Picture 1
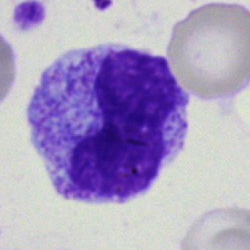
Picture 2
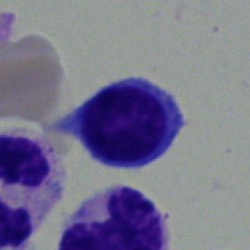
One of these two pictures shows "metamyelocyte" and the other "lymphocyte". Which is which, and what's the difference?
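The first picture is the metamyelocyte, and the second is the lymphocyte. In the metamyelocyte the nucleus sits off-centre toward the right, with a notch on its left side that gives it an indented, waisted shape. Its chromatin is dark purple and fairly dense, and no distinct nucleolus shows.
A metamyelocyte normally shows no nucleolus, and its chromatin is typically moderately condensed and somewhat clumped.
Around that nucleus there is a moderate amount of pale lilac cytoplasm, lying mostly to its left.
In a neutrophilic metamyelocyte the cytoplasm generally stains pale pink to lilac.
The lymphocyte's cytoplasm, by contrast, is deep blue and shows no granules. Apart from a tapering tail drawn out on the cell's left side, that cytoplasm is only a thin rim around the nucleus. The outlines differ too: the metamyelocyte is roughly round with a few slightly angular edges, while the lymphocyte runs out into that tail.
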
